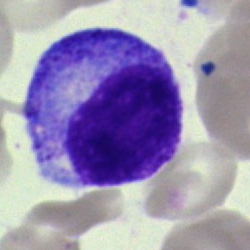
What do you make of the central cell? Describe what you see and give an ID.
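The outline is roughly round and smooth. The nucleus lies off-centre, toward the right side of the cell. Blue-violet cytoplasm forms a wide crescent on the left and contains no clear vacuoles. The cell is a promyelocyte.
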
